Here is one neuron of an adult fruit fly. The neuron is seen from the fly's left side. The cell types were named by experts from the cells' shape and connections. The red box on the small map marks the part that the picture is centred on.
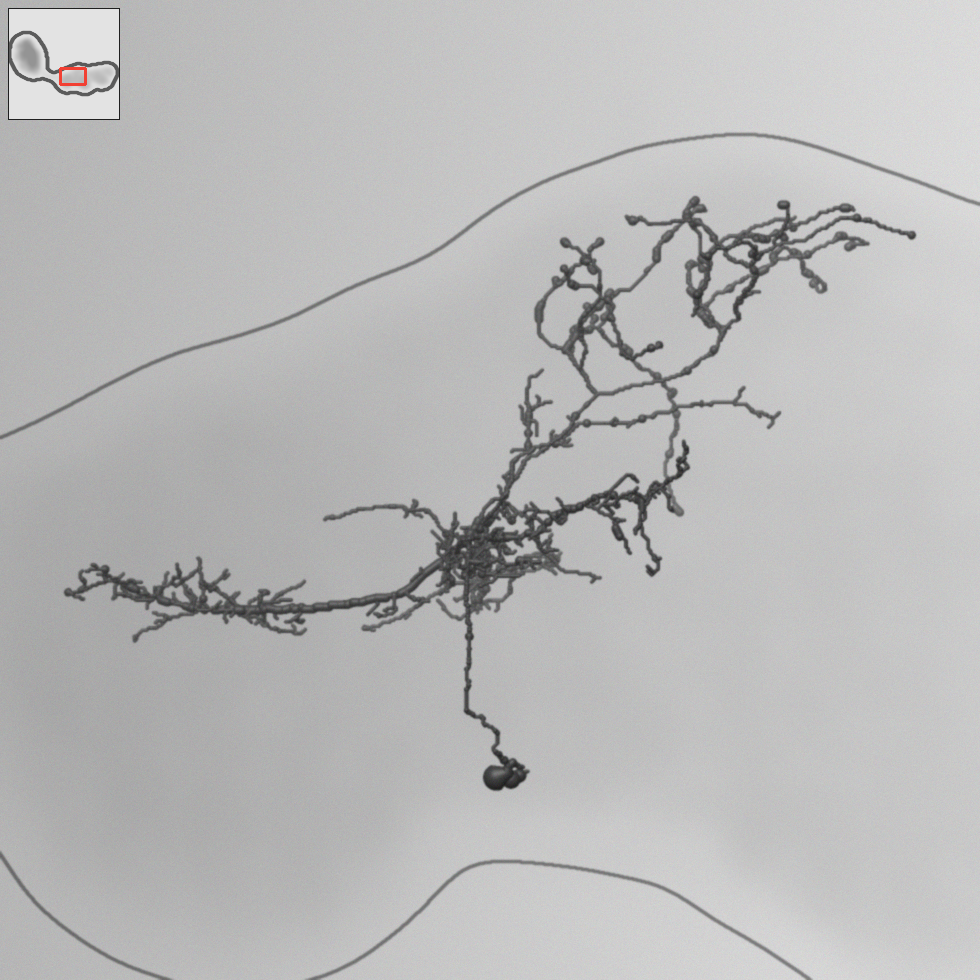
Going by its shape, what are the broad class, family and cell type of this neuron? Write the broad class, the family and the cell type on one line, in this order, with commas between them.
nerve-cord intrinsic neuron, hemilineage 12A, TN1a_i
